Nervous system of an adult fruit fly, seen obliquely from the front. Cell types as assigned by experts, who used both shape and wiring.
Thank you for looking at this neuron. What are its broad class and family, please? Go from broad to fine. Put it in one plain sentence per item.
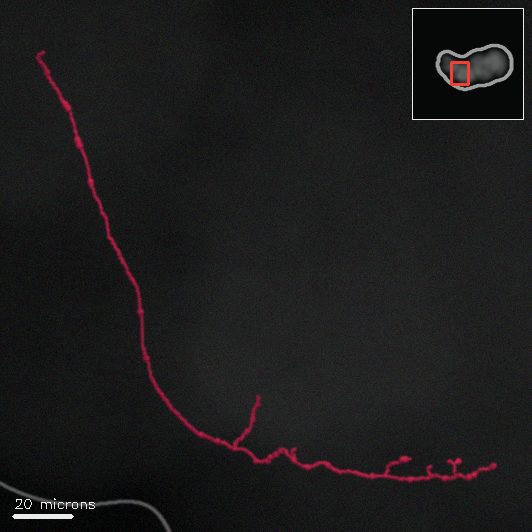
A sensory neuron entering the nerve cord of class mechanosensory tactile.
